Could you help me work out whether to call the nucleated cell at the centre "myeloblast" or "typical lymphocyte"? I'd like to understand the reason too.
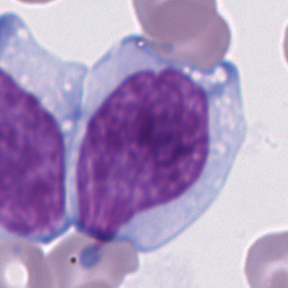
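That one's a myeloblast, not a typical lymphocyte. What settles it is the chromatin, which is fine and evenly dispersed, with no coarse clumps.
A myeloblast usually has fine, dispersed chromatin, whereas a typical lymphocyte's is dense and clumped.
Beyond that, the cytoplasm is pale blue, its rim wider on the right of the nucleus than on the left, with small clear vacuoles mostly along the upper right edge.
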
